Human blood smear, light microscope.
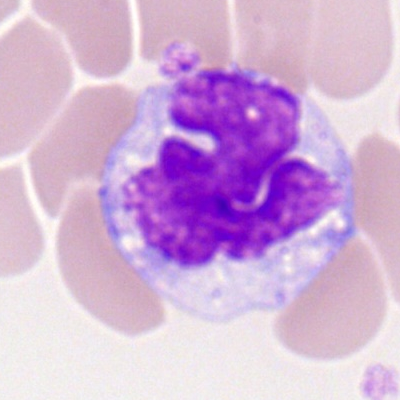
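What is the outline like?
Roughly round, with a slightly uneven edge.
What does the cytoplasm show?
It is pale grey-blue and holds several small clear vacuoles, without coarse orange-red granules.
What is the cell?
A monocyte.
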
